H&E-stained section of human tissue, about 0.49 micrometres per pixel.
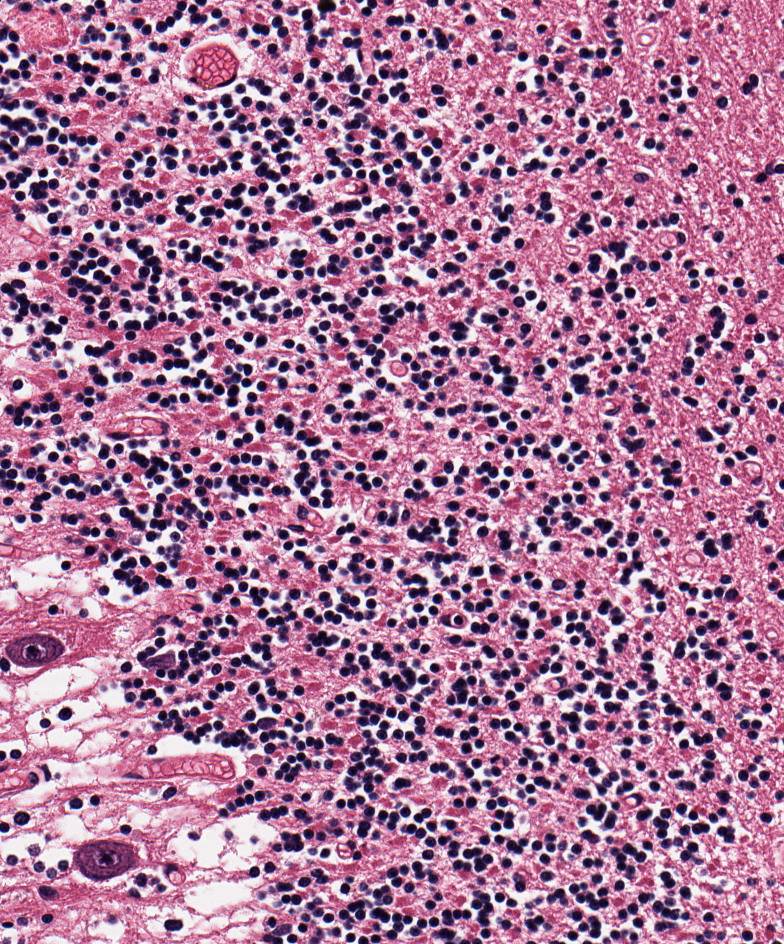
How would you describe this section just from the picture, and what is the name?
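The crowded nuclei are small, round and dark, with very little visible cytoplasm around them. Small pink cell-free islands lie among them. Along the right edge the tissue is pink and finely fibrillar, with far fewer nuclei than the centre. At the lower left edge lie two large neurons with prominent dark nucleoli. The section is cerebellum.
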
